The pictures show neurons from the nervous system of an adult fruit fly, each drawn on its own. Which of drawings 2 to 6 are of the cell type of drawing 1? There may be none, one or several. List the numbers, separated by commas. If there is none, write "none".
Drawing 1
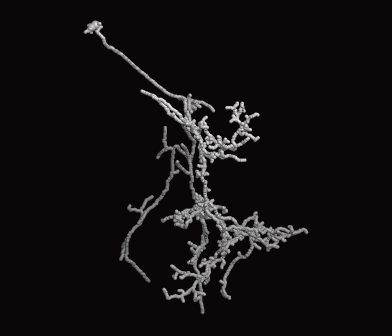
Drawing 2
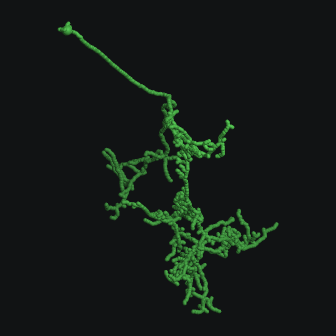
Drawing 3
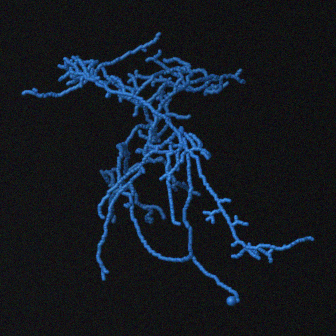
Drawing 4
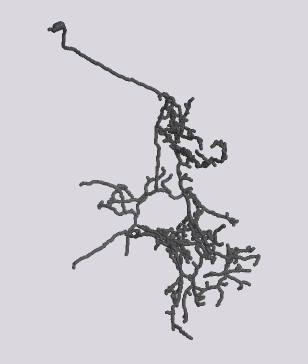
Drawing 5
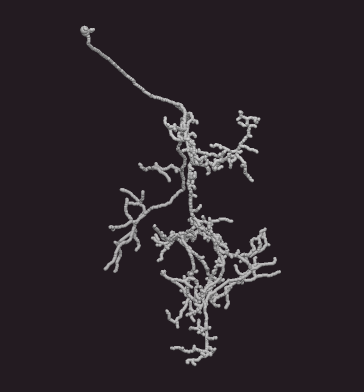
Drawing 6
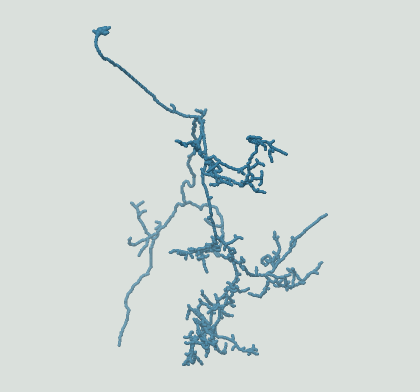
2, 4, 5, 6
